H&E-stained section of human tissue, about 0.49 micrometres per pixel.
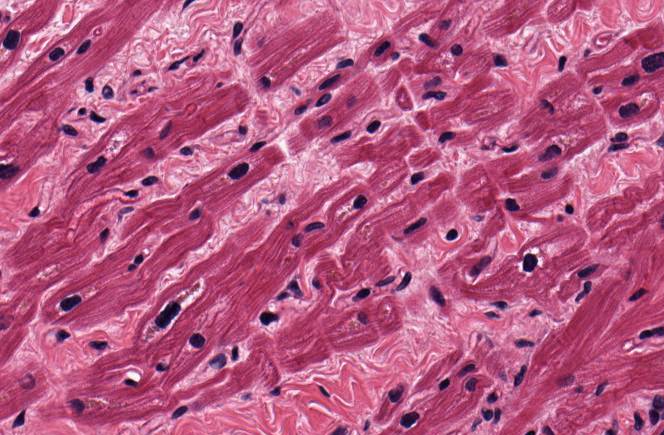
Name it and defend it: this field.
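It's myocardium you're looking at. The elongated eosinophilic fibres run diagonally from lower left to upper right, showing fine cross-striations. Their nuclei sit centrally, not at the edges, and the fibres branch and join their neighbours.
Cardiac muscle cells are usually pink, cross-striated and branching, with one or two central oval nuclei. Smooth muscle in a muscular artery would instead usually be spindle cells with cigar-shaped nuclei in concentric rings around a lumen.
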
